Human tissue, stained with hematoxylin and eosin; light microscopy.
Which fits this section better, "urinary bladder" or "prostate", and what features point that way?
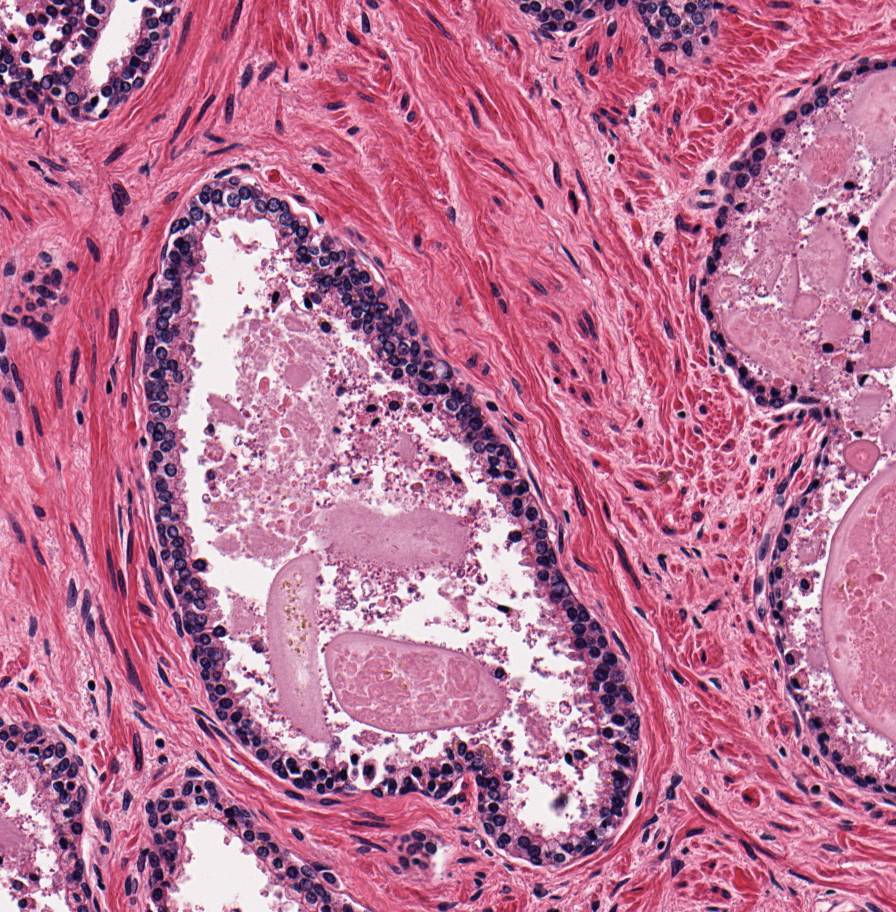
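This is prostate. What I weigh are the glands: several, separated by broad bands of pink fibromuscular stroma, one large and elongated at centre-left.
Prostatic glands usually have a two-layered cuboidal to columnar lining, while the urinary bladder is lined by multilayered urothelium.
The central lumen holds several smooth, oval, homogeneous pink bodies in its lower half, and loose granular pink debris with clear white spaces elsewhere. Deeply eosinophilic smooth muscle bundles with cigar-shaped nuclei stream in curves around it.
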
